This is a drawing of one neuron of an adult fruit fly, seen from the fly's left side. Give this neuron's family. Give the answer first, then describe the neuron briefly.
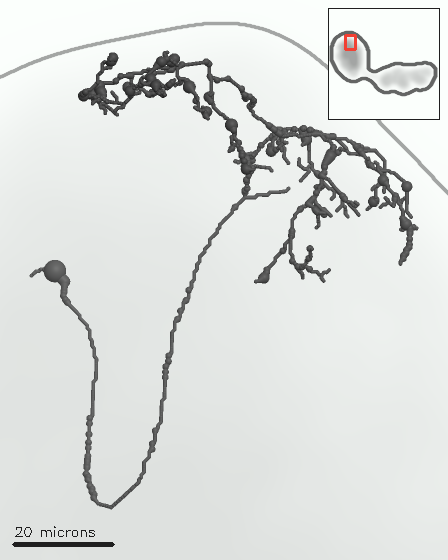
Its family is hemilineage VPNl&d1_dorsal. Its broad class is central-brain intrinsic neuron. The cell body is on the left of the picture. By the scale bar it is about 95 microns tall in this view. The picture shows dozens of branch ends.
